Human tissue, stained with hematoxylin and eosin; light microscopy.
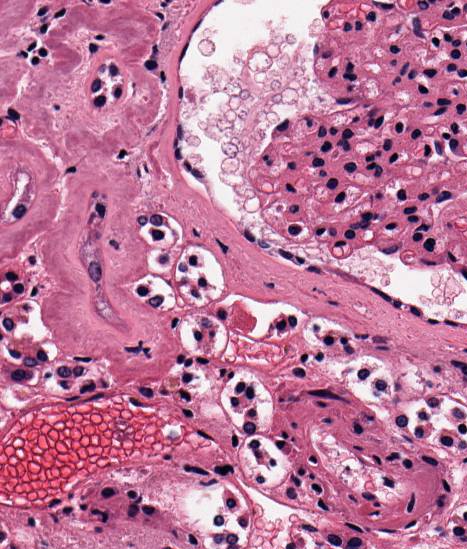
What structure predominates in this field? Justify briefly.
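That's the cortical labyrinth of the kidney: a rounded, densely cellular glomerular tuft sits at upper right.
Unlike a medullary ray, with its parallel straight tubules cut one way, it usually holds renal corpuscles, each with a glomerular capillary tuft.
A clear space beside it holds pale bubbly material, edged by a curved pink fibrous band with sparse flattened nuclei.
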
